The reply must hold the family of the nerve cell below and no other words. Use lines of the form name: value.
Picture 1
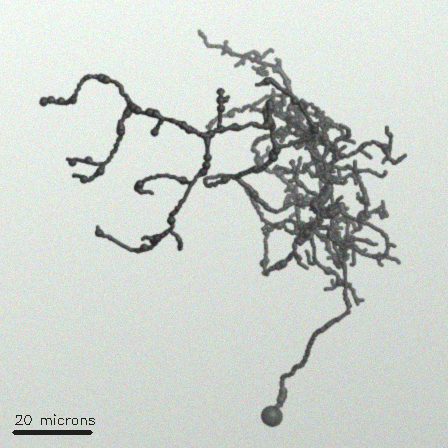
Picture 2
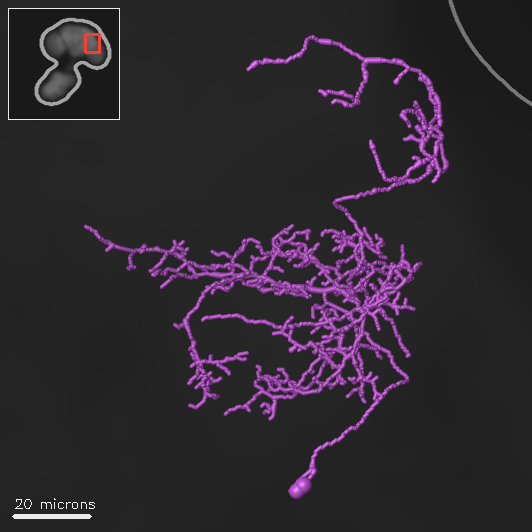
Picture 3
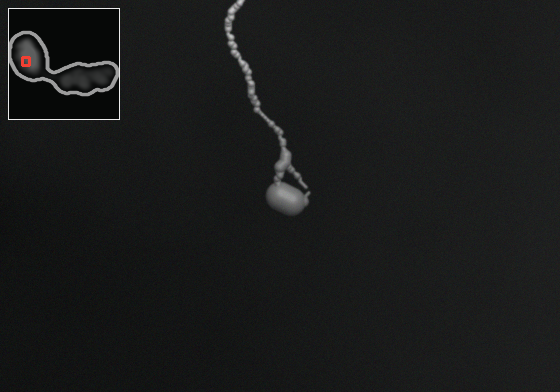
family: hemilineage VLPl&p1_lateral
